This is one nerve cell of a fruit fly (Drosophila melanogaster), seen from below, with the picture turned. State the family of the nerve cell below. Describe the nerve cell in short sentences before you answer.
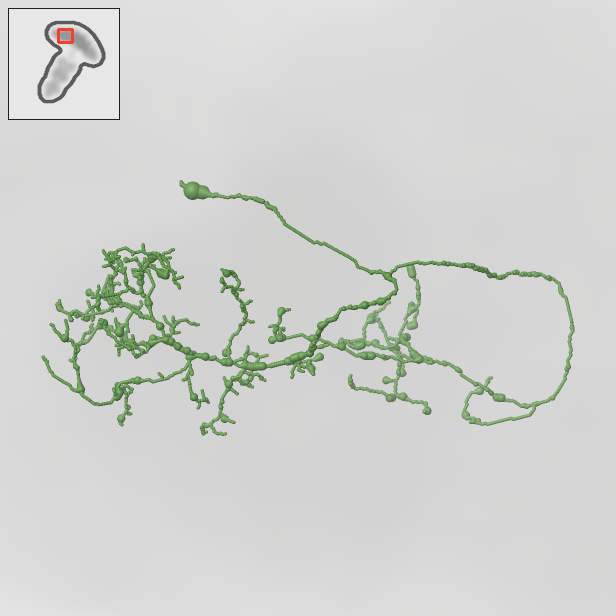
Dozens of branch ends can be seen. As drawn here it is wider than it is tall. This is a central-brain intrinsic neuron. The family is hemilineage SLPal2.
